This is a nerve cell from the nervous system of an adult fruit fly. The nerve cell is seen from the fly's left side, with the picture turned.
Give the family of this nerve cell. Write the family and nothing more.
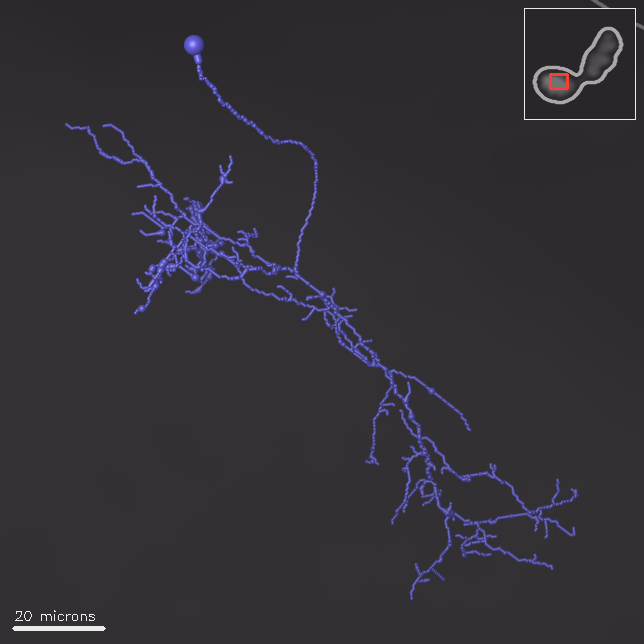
hemilineage VPNp&v1_posterior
